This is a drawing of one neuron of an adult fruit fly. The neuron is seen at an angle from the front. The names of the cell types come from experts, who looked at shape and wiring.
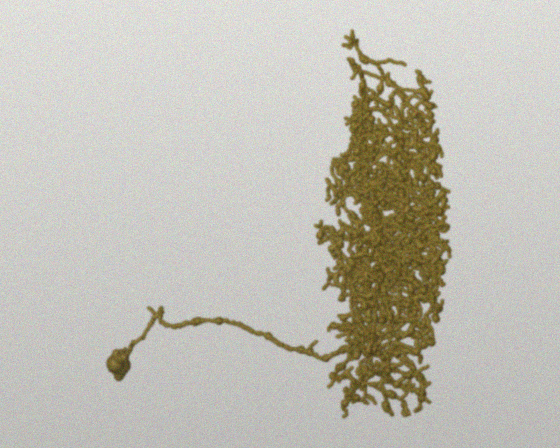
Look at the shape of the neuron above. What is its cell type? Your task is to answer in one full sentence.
It is Li17 that is the cell type of the neuron.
